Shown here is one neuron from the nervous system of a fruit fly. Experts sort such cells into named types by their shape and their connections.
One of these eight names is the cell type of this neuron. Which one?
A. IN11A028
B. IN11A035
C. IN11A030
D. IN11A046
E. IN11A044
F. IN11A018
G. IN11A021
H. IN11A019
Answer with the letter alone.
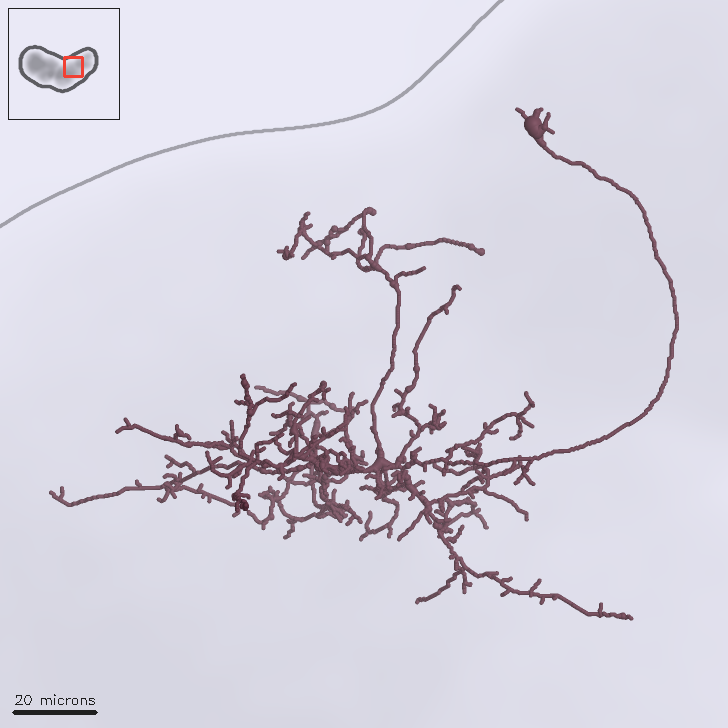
B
